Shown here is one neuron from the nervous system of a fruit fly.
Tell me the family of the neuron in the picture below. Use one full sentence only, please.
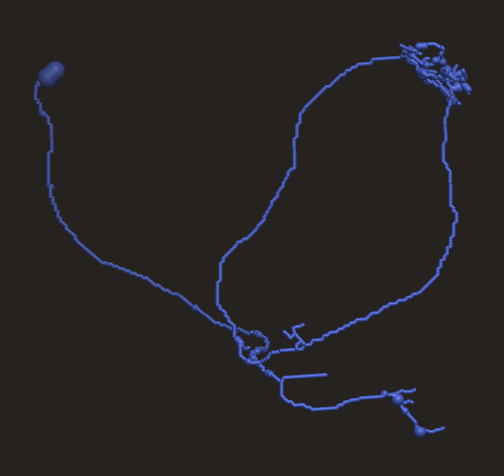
The family grouping of the neuron is class CX.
